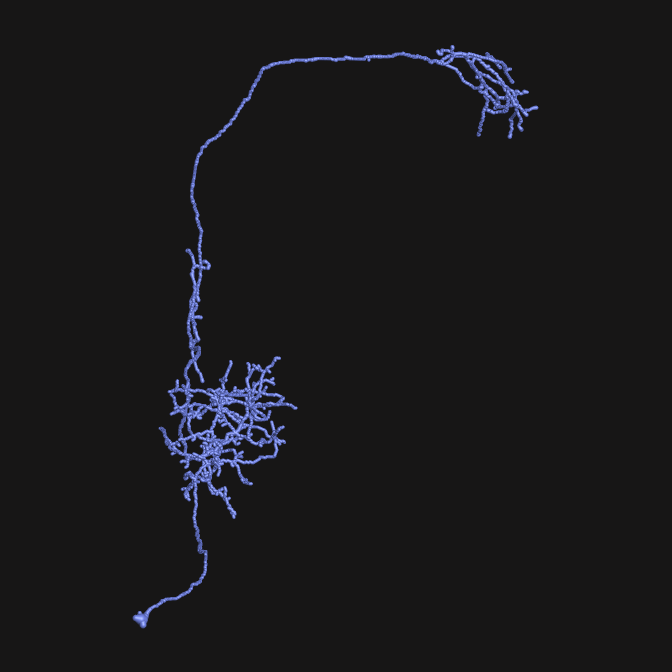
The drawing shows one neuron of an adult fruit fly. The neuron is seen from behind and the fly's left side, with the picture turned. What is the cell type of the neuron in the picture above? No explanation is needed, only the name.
AN03B050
